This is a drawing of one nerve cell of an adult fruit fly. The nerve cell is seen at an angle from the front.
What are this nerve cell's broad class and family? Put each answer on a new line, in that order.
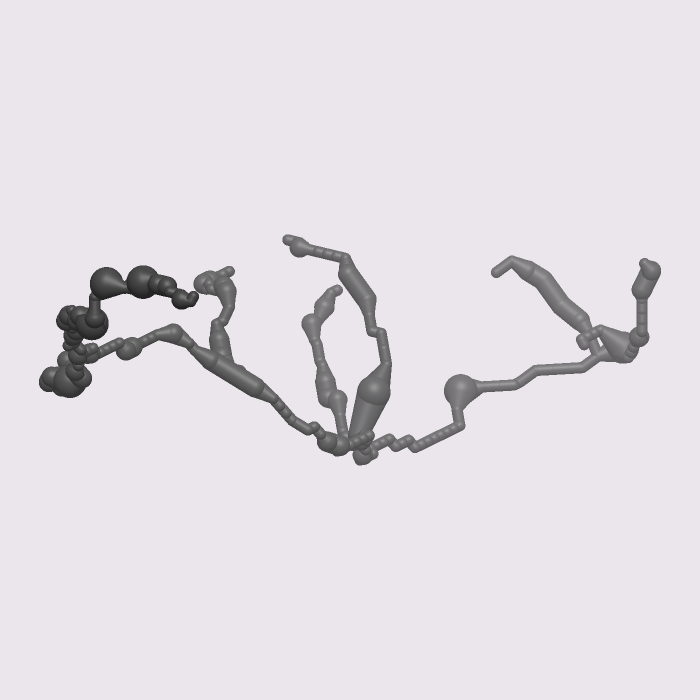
sensory neuron entering the brain
class olfactory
